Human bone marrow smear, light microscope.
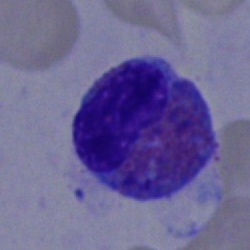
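Eosinophil, the central cell in this stained bone marrow smear. Notice first its roughly round shape and smooth edge. Its nucleus sits toward the left side of the cell. Look closely at the chromatin: it is dense and stains dark purple. Search the nucleus and you will find no distinct nucleolus.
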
